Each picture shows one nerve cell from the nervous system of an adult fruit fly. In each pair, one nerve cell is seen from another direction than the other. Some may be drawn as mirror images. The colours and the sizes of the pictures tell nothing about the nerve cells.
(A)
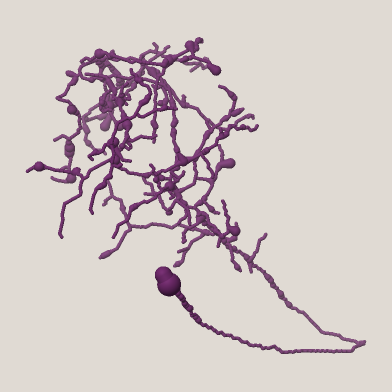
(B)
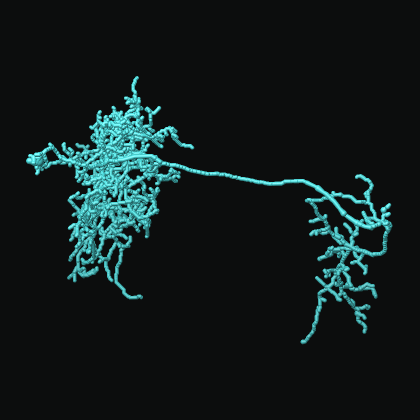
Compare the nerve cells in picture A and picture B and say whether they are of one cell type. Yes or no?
no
